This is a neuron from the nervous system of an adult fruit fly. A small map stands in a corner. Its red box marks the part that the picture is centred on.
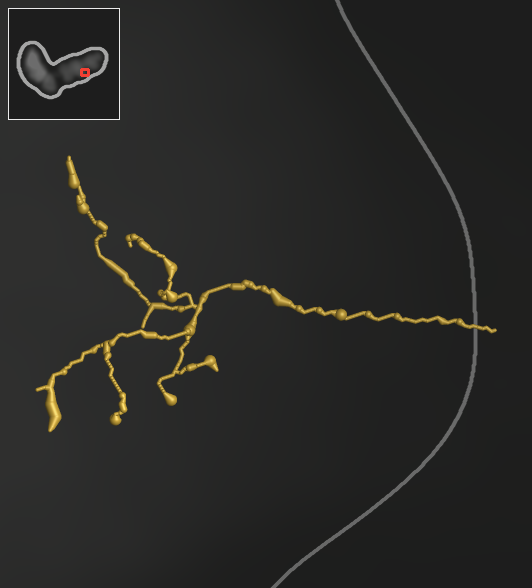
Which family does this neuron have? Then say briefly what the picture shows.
The name of its family is class mechanosensory tactile. It is a sensory neuron entering the nerve cord. No cell body is drawn. It has a dozen or fewer branch ends.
